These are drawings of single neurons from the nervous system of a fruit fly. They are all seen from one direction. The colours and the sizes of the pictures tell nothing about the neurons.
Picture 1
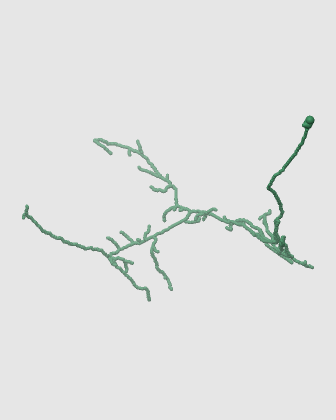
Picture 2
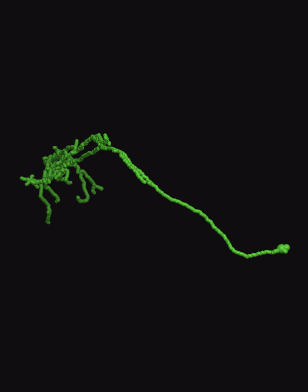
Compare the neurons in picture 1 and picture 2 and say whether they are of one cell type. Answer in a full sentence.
They are of different cell types.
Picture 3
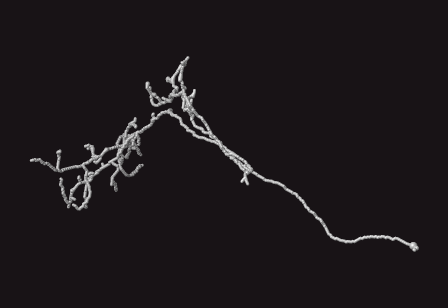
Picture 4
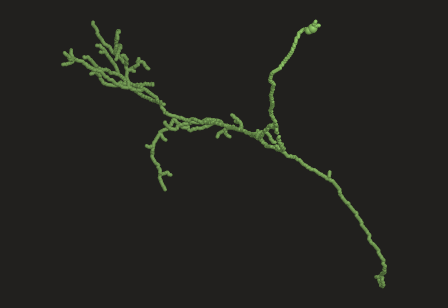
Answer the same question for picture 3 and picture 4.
They are of the same cell type.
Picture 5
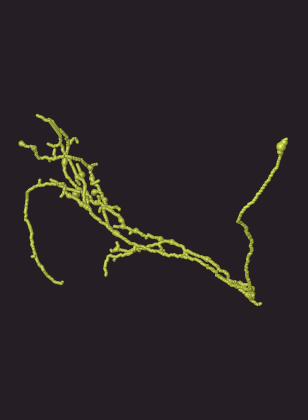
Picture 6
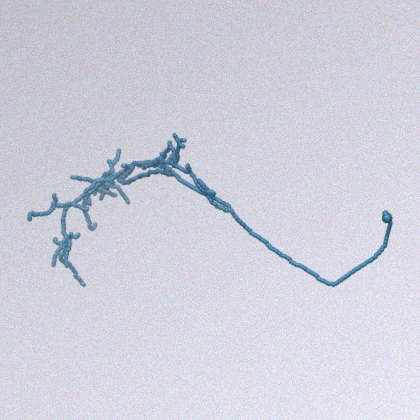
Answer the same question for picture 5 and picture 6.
They are of different cell types.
